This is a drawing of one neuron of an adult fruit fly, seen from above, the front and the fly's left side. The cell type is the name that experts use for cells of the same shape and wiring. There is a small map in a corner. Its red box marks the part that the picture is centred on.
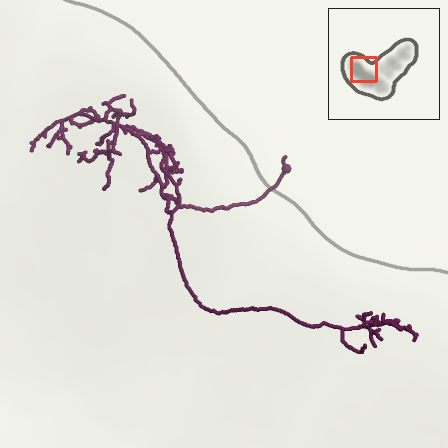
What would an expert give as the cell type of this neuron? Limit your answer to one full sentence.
This neuron carries the cell type designation SLP405_a.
